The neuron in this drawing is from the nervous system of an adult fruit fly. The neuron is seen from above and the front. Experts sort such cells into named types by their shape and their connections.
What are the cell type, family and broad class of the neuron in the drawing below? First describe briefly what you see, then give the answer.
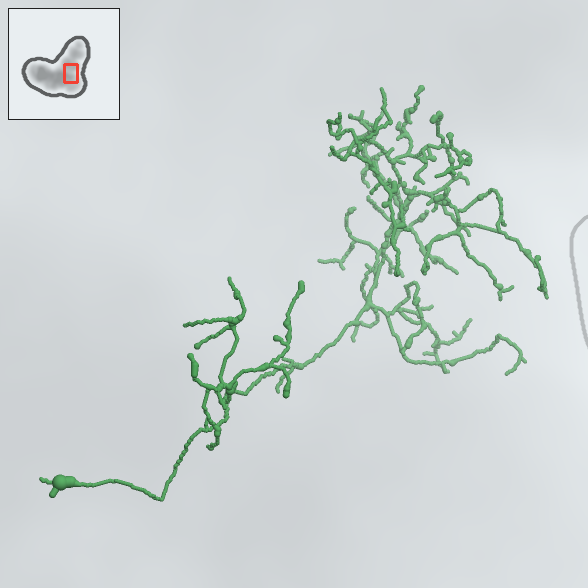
The cell body is at the lower left of the picture. The picture shows dozens of branch ends. Its cell type is IN16B077. Its family is hemilineage 16B. It is a nerve-cord intrinsic neuron.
